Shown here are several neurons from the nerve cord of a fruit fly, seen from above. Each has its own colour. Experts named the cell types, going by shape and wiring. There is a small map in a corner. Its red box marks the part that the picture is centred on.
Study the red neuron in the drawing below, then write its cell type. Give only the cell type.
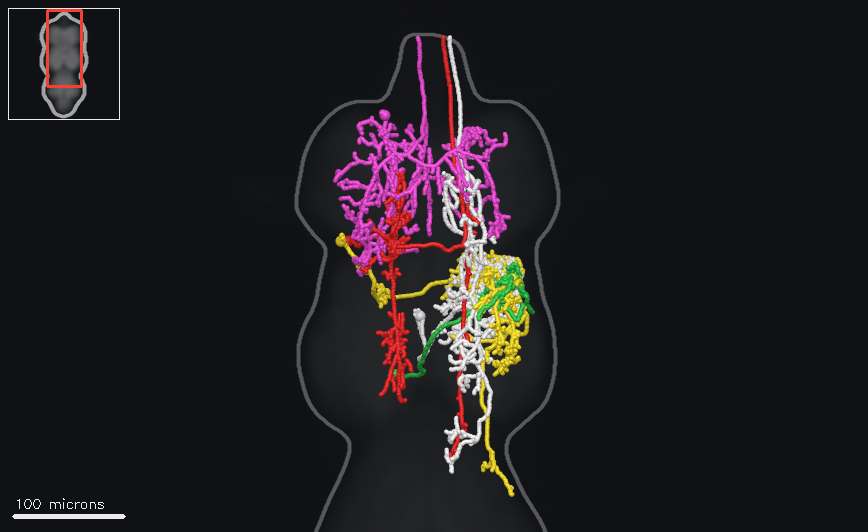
AN06A041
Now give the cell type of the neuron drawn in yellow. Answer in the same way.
IN01A017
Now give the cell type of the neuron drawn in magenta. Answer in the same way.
ANXXX108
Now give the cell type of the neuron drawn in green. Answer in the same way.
IN06B079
